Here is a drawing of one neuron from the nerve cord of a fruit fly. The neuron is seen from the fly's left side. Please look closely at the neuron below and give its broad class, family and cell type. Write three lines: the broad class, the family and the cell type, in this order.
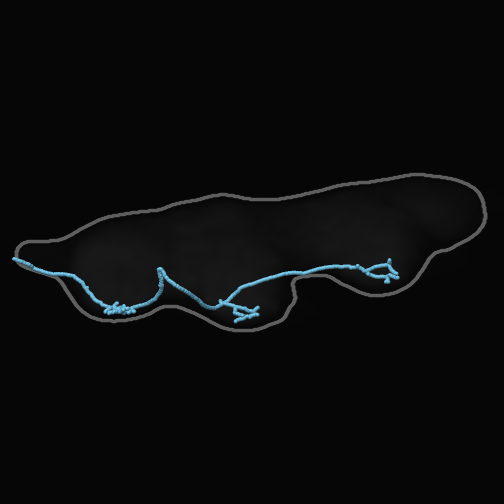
descending neuron
DNde
DNde007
